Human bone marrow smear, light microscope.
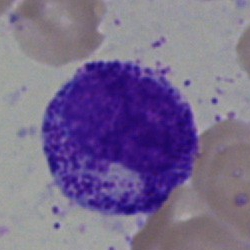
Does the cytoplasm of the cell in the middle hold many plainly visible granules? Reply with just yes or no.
Yes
